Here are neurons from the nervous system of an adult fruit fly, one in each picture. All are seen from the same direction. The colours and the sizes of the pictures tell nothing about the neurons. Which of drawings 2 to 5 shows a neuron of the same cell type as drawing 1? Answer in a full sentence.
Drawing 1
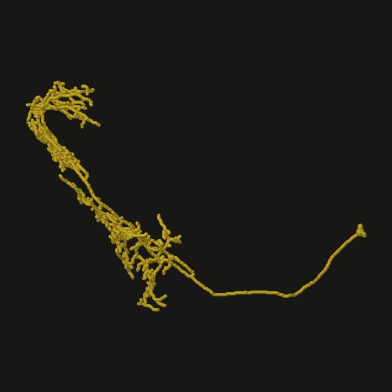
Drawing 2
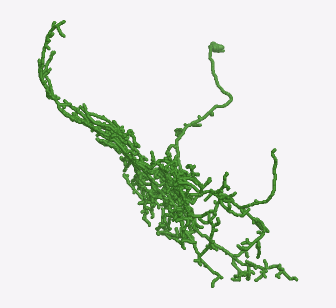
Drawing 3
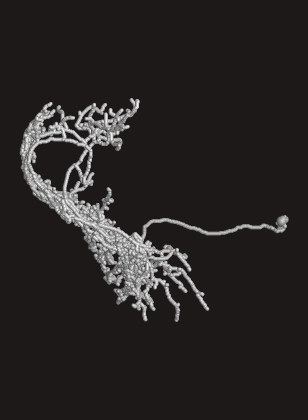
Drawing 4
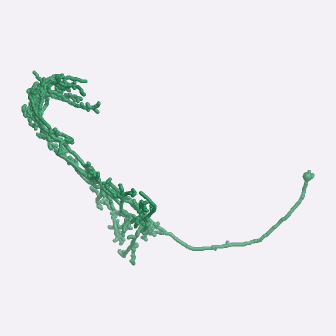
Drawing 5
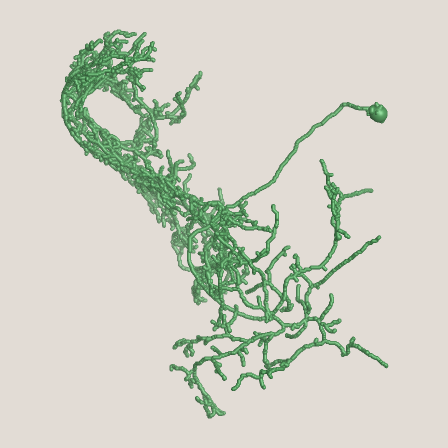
Drawing 4 shows a neuron of the same cell type.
